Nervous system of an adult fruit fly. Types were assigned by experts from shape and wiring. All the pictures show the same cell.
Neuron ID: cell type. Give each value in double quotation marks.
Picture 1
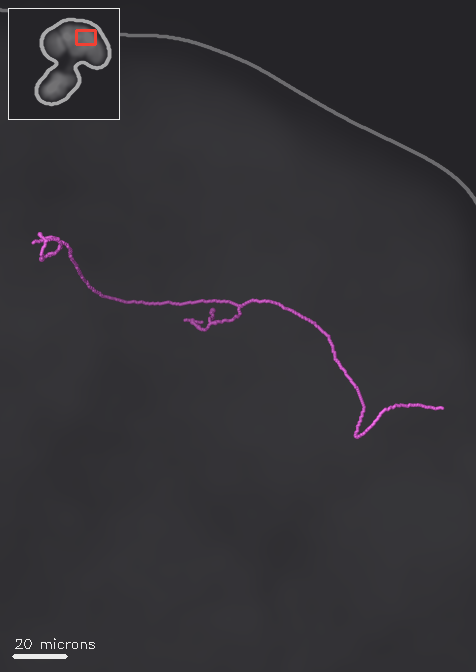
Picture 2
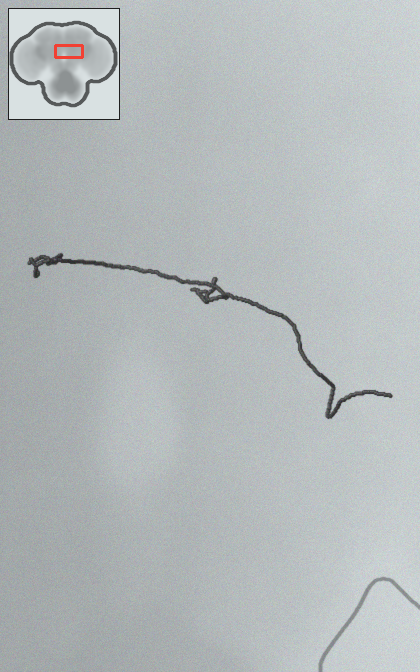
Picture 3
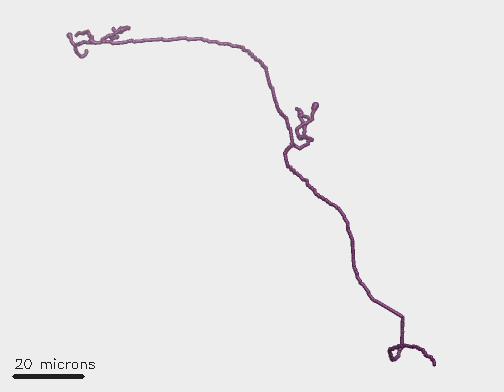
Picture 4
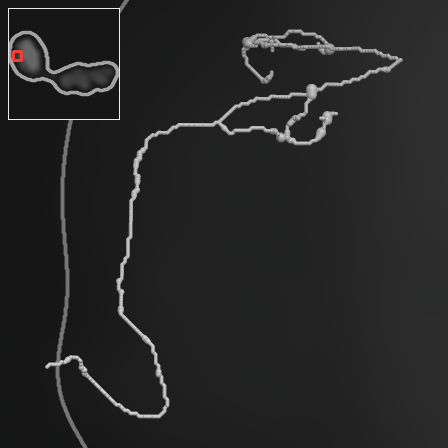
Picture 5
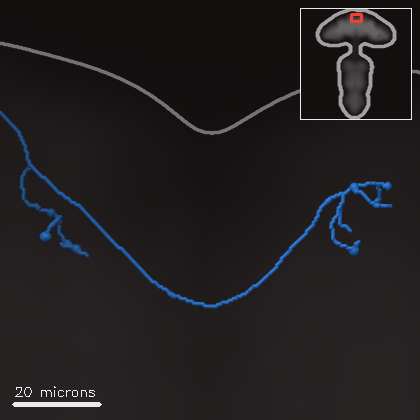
"ORN_DM3"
